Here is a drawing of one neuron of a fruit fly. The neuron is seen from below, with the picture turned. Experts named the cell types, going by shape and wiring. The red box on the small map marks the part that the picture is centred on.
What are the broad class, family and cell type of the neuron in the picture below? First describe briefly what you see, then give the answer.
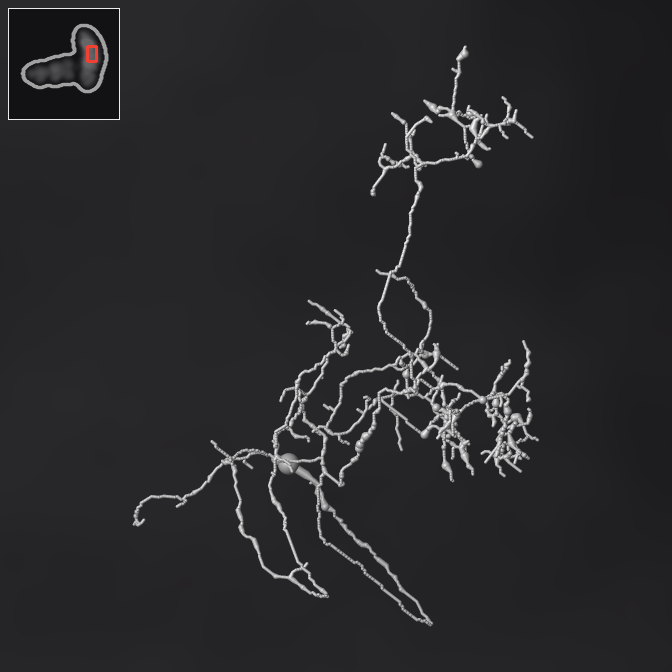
Dozens of branch ends can be seen. In this view it is taller than it is wide. Its broad class is central-brain intrinsic neuron. The name of its family is class DAN. The cell type is PAM08.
